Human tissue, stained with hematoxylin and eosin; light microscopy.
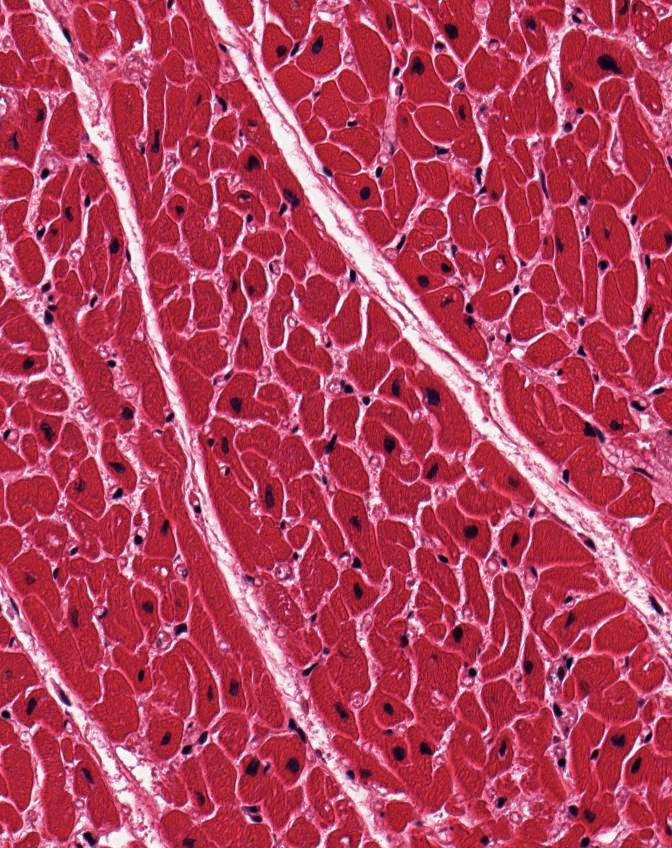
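Left ventricle of the heart, haematoxylin and eosin. Many fibre profiles irregular and branching, joined to neighbouring fibres. Nucleus within a muscle fibre, where seen, single and central. Fibre cytoplasm deep red, fairly uniform. Small, dark, elongated nuclei in the narrow pale spaces between fibres.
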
